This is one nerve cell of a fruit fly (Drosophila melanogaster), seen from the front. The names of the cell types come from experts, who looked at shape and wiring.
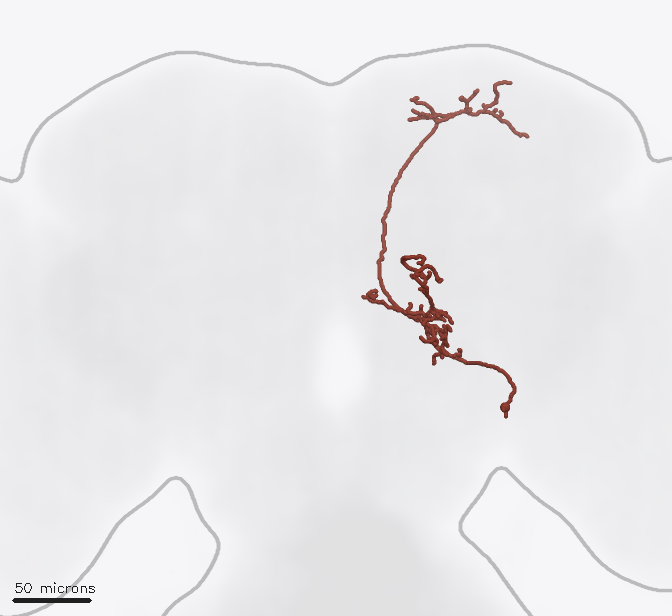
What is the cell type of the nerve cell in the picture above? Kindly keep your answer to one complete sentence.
The cell type held by this nerve cell is VP1l+_lvPN.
